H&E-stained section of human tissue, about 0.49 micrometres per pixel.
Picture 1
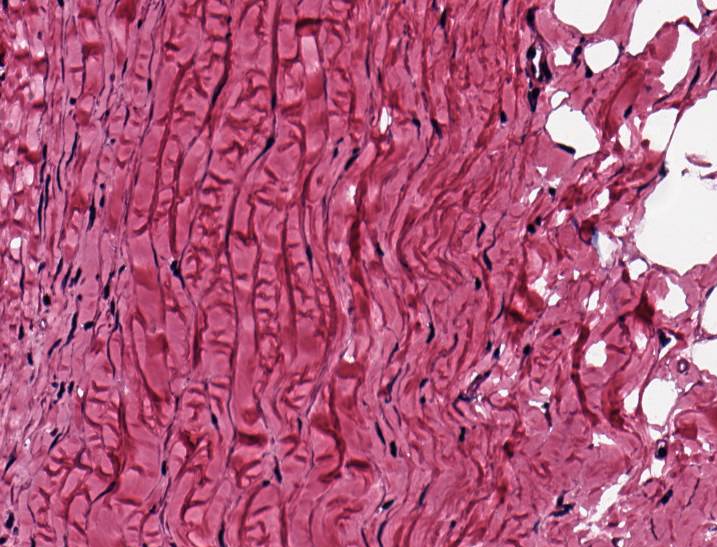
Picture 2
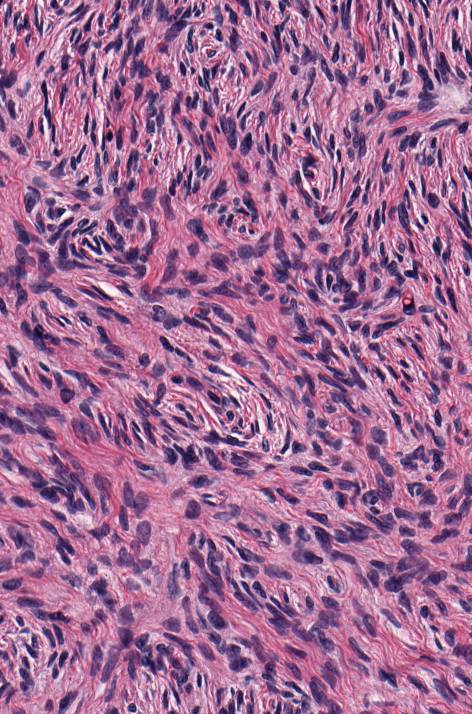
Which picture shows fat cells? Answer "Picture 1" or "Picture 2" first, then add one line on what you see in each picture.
Picture 1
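What picture 1 shows: Clear, empty adipocyte spaces lie in the upper right corner of the field.
What picture 2 shows: No fat cells are seen in the field.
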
